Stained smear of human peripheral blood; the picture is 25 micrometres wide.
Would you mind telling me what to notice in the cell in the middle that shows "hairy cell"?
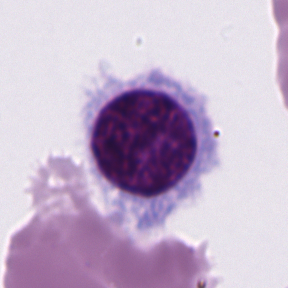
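Hairy cell with a ragged outline, many fine hair-like projections all around it.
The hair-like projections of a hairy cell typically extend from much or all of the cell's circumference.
Nucleus near the centre, cytoplasm on every side of it. Cytoplasm pale blue, no granules.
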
